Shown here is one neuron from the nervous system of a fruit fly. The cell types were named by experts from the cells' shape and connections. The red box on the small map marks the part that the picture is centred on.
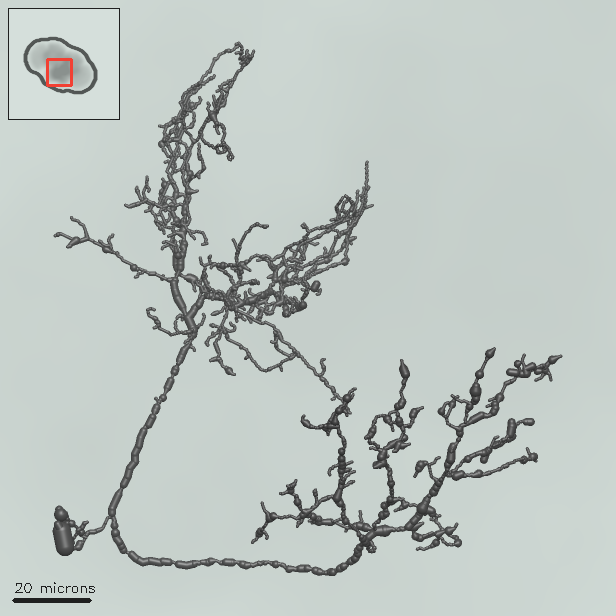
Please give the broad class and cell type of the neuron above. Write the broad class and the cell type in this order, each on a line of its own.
central-brain intrinsic neuron
GNG404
